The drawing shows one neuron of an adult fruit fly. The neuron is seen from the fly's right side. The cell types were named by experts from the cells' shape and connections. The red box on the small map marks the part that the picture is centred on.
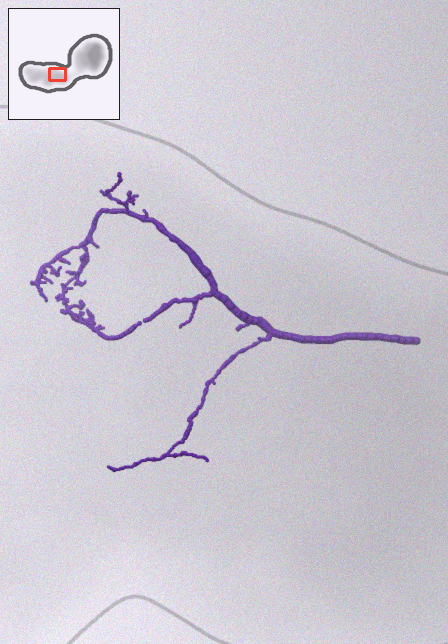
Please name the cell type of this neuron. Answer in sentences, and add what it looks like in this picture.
Its cell type is SNpp38. Its broad class is sensory neuron entering the nerve cord. As drawn here it is wider than it is tall.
